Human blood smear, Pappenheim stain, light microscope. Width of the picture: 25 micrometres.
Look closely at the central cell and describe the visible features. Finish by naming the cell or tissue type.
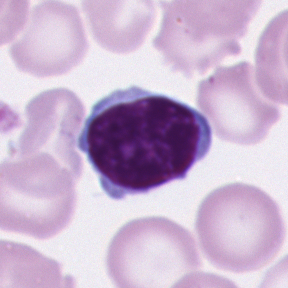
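Size comes first: the cell is about 12 by 10 micrometres, and its nucleus about 10 by 8 micrometres, filling about 80% of the cell's area. Next, shape: the nucleus is oval in outline and forms a single unlobed mass. Then chromatin: dense and dark purple, with coarse clumps. Then cytoplasm: a narrow pale blue rim around the nucleus, with a small pale blue cytoplasmic tag jutting out at the lower left of the cell. Last, the name: a typical lymphocyte.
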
